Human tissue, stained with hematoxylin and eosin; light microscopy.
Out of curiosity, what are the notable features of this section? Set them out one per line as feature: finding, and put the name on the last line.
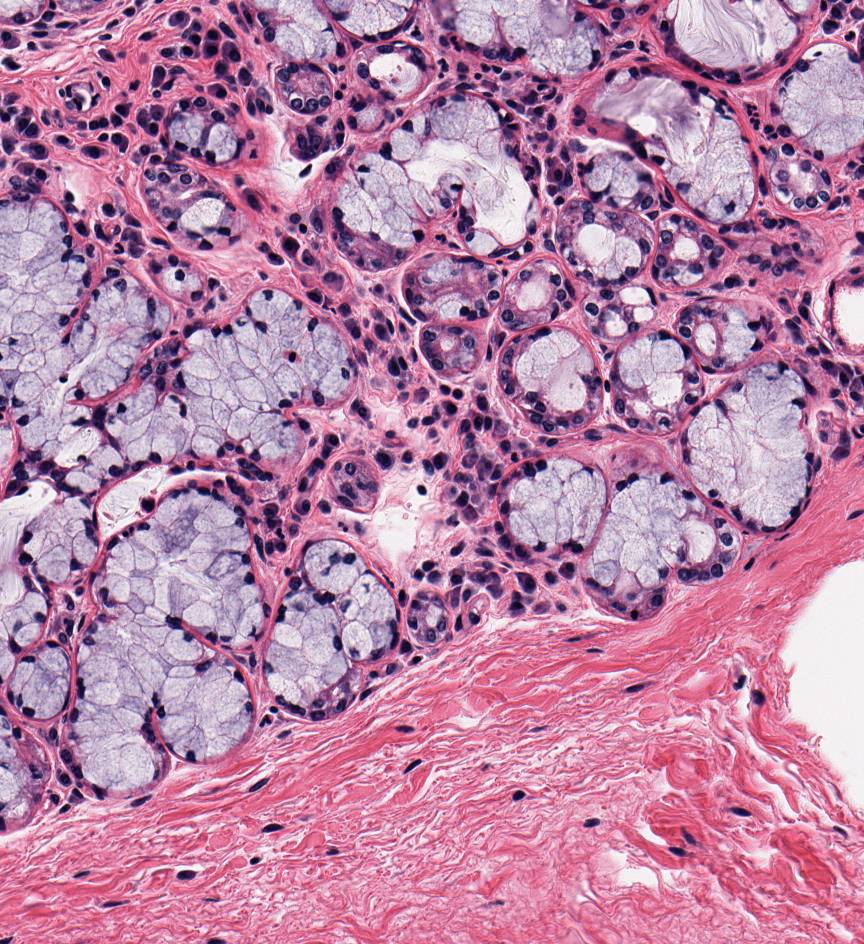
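Layout: closely packed glandular units upper and left; dense fibrous band across lower part
Most units: pale grey-blue, finely frothy cytoplasm
Pale-cell nuclei: dark, flattened, pressed against cell base
Central stroma: many small, dark, round nuclei, closely packed
Name: minor salivary gland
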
